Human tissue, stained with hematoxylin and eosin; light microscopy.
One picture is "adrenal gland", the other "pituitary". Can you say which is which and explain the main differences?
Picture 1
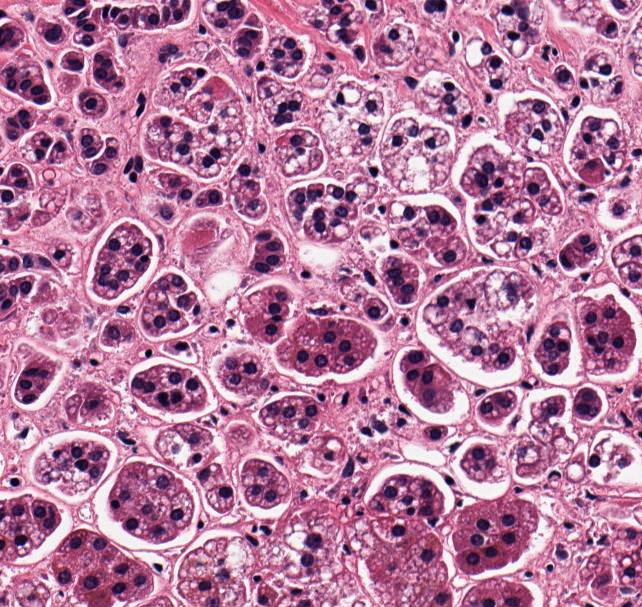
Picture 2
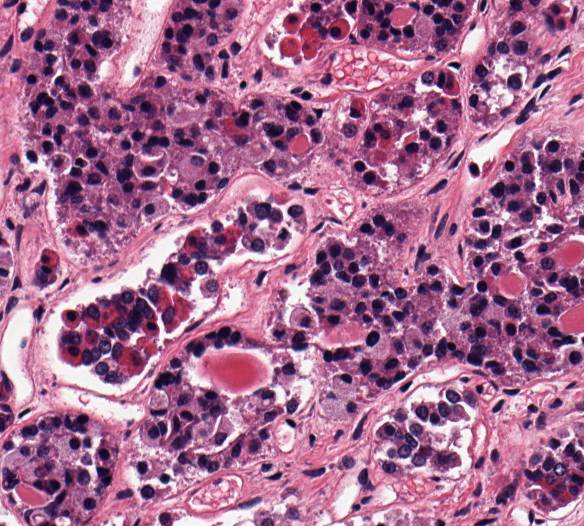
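Identification first: picture 1 is the adrenal gland and picture 2 the pituitary. Cells and cytoplasm: the adrenal gland cells are polygonal with abundant cytoplasm, granular pink to finely vacuolated, some nests mostly pale and vacuolated, others denser pink. Nuclei: round, dark and central in picture 1; small, round, dark and fairly uniform in picture 2. Arrangement: solid adrenal nests without central lumens, against pituitary nests and clusters divided by thin pink fibrous septa. Special features of the pituitary: some cells with bright red granular cytoplasm, crowded most in the left-middle cluster, and round, smooth, homogeneous pink globules among the nests, the largest just below centre.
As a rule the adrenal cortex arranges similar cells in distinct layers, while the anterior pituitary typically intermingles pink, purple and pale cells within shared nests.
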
